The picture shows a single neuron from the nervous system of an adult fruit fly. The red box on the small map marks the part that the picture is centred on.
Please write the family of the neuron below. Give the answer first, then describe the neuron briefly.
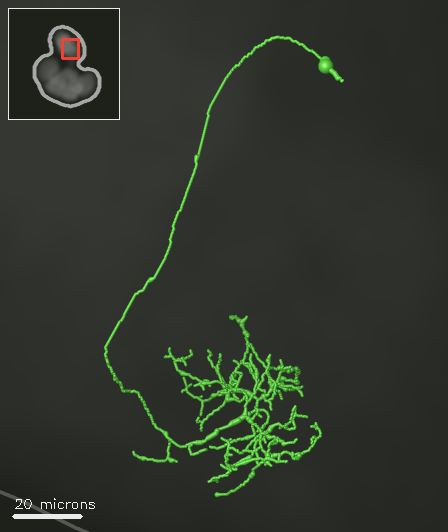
Its family is hemilineage 02A. Its broad class is nerve-cord intrinsic neuron. Its cell body lies at the upper right of the picture. By the scale bar it is about 140 microns tall in this view. The picture shows dozens of branch ends.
